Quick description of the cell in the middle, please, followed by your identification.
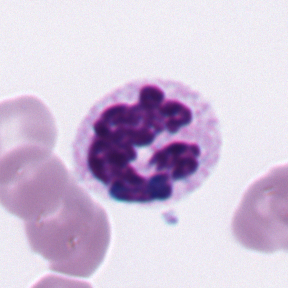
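Several lobes make up the nucleus, arranged in a ring around a pale centre. No nucleoli can be seen in the nucleus. Fine, faint pink-lilac granules are held in the cytoplasm, where no vacuoles are visible. The cell is a segmented neutrophil.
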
